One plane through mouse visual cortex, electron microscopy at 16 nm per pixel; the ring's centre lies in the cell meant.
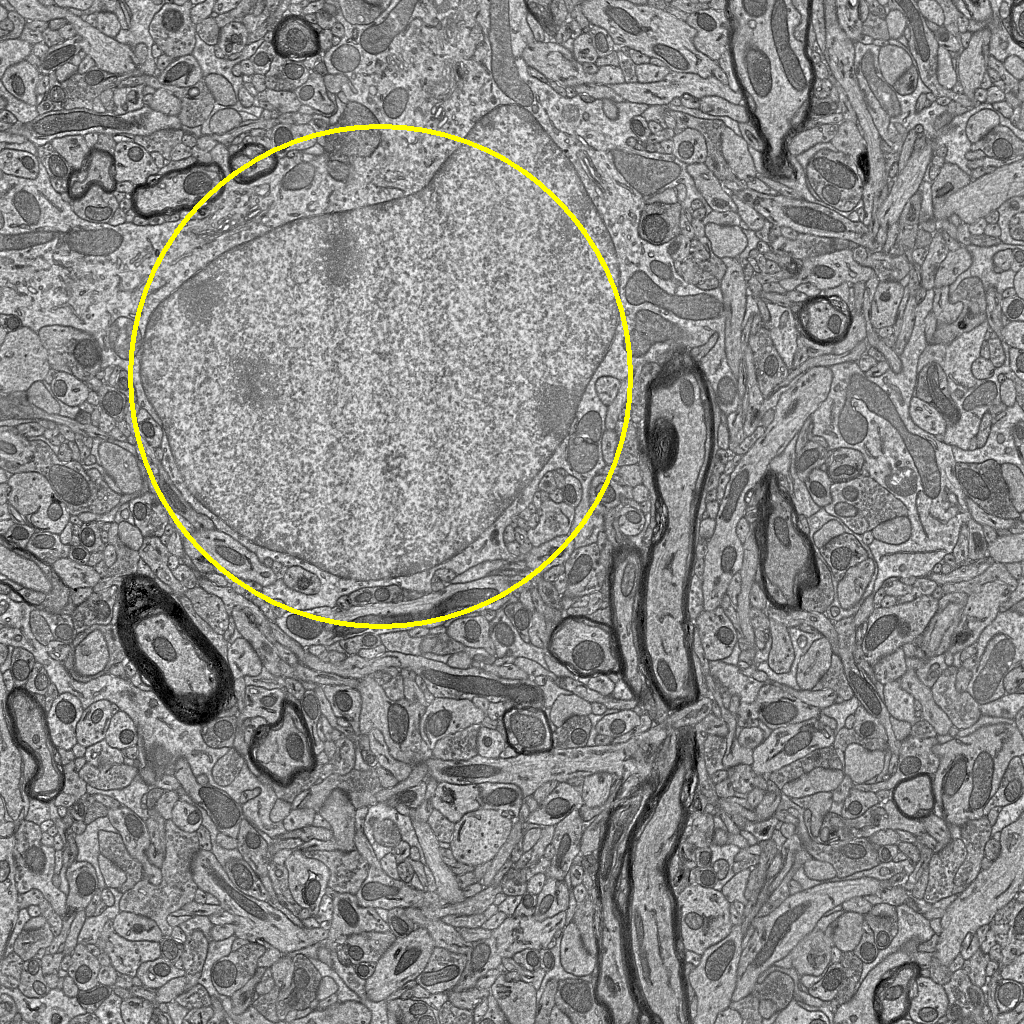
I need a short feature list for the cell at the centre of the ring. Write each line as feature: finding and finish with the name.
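Nucleus: large, broad oval, whole outline in view
Envelope: smooth, without deep infoldings
Chromatin: mostly pale, finely granular, a few diffuse darker patches
Nucleolus: none compact and sharply bounded seen here
Cell type: astrocyte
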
